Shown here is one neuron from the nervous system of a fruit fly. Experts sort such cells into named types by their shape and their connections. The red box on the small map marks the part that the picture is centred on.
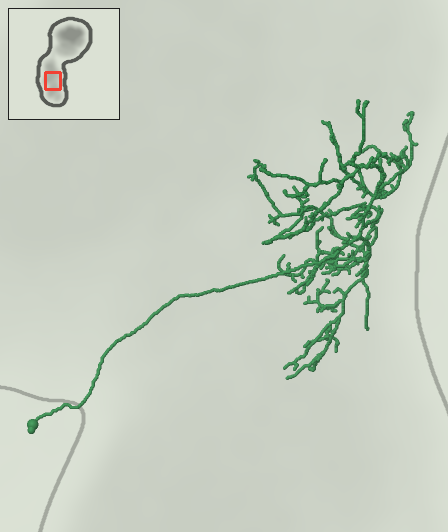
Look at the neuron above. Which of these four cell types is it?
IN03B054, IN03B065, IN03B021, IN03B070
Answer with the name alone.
IN03B070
